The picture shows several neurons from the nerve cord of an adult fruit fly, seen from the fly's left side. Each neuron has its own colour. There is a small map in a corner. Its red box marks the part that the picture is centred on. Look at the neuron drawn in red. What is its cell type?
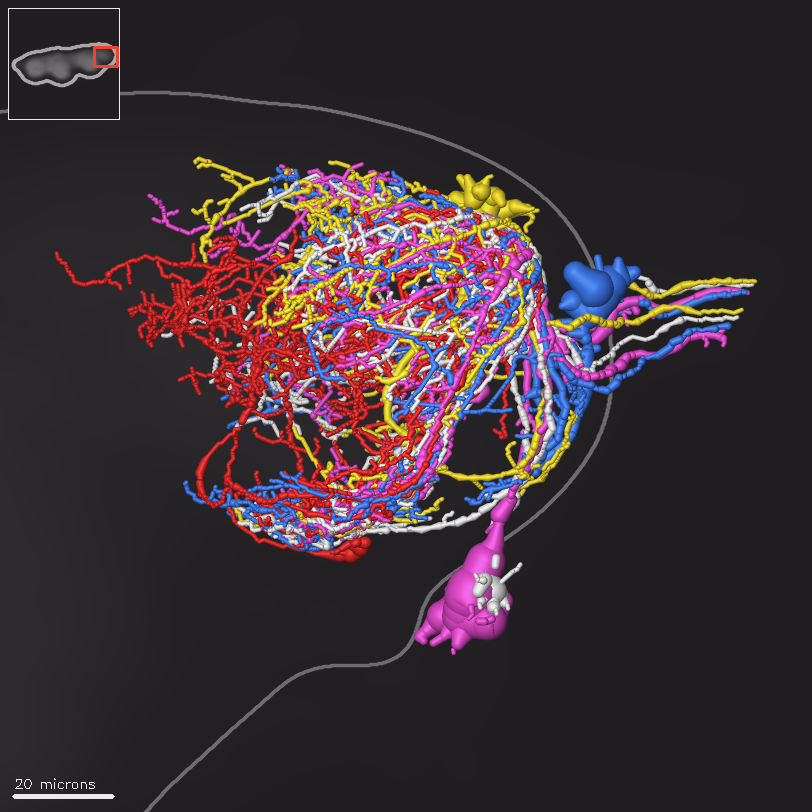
INXXX137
